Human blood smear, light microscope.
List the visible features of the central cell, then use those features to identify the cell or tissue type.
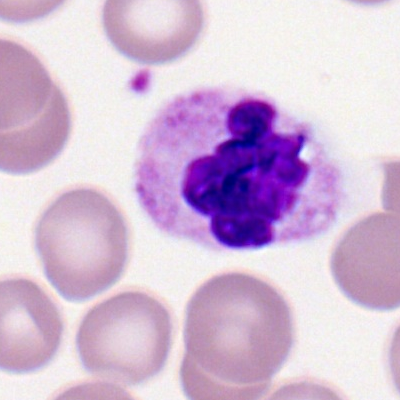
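Outline smooth and roughly oval. The nucleus, divided into several clumped lobes, lies toward the right side of the cell. Cytoplasm is plentiful and pale pinkish-lilac. The cell is a segmented neutrophil.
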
